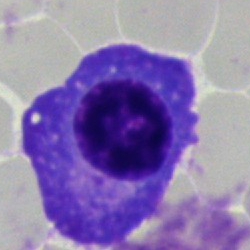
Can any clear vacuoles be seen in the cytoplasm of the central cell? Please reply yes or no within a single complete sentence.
Yes, the cytoplasm of this cell is vacuolated, with one or more clear vacuoles.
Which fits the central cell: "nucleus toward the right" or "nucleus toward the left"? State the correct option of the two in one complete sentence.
On the right side of this cell lies the nucleus.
